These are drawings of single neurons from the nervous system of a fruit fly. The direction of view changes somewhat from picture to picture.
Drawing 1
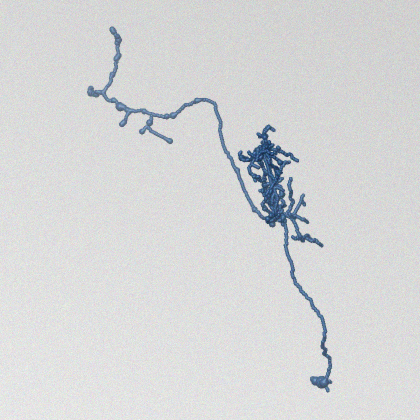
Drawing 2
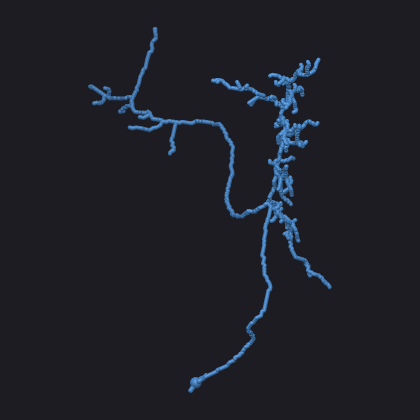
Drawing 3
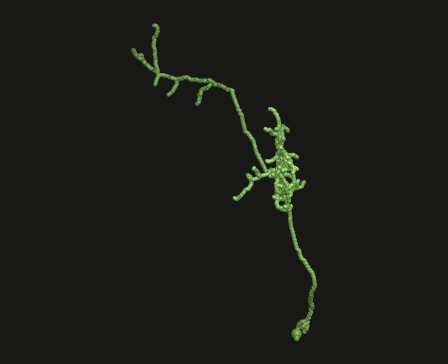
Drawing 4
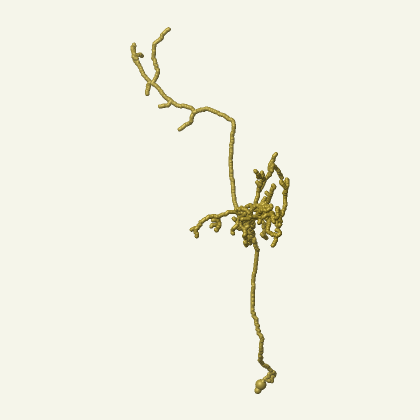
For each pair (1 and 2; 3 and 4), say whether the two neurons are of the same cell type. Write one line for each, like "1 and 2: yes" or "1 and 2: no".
1 and 2: no
3 and 4: yes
